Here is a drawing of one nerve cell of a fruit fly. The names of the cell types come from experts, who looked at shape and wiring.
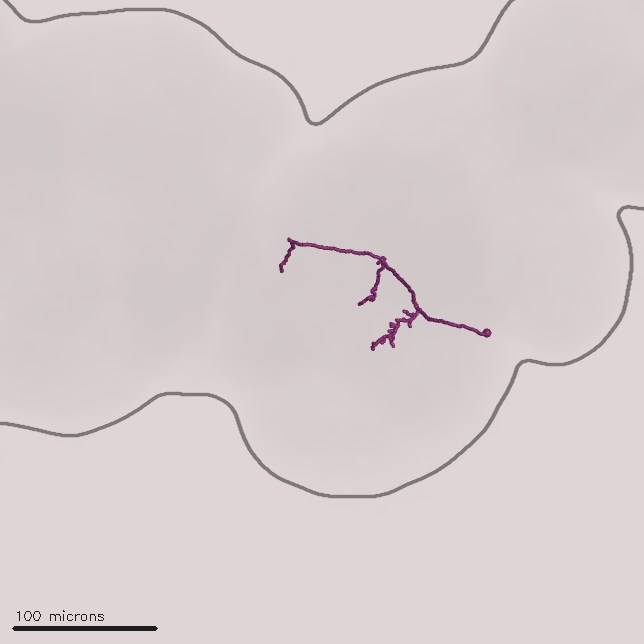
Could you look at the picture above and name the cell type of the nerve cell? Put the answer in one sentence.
The cell type is TmY9b.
